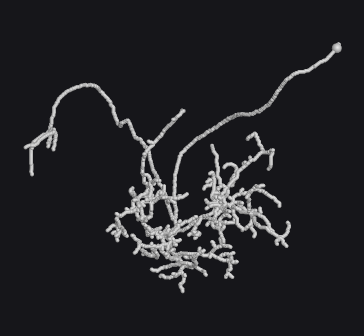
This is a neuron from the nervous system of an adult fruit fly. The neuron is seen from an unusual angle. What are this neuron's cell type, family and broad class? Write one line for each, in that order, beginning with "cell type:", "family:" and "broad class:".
cell type: IN23B028
family: hemilineage 23B
broad class: nerve-cord intrinsic neuron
